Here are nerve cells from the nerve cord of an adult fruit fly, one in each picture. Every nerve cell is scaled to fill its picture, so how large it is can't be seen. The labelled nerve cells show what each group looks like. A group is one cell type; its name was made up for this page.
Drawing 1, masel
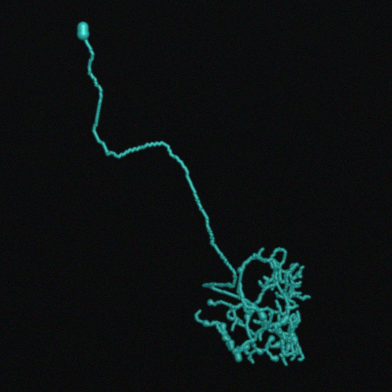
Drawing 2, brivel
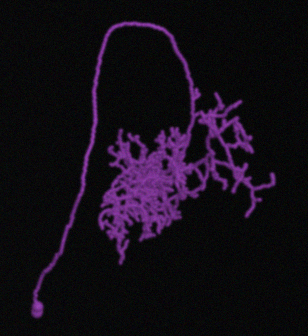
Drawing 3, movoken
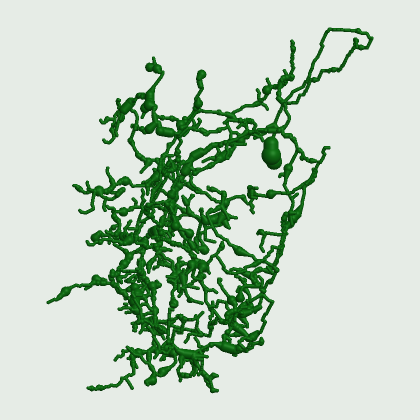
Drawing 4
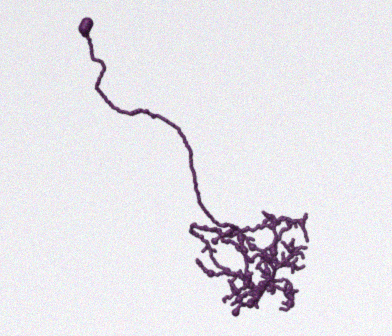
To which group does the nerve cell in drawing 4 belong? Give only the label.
masel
